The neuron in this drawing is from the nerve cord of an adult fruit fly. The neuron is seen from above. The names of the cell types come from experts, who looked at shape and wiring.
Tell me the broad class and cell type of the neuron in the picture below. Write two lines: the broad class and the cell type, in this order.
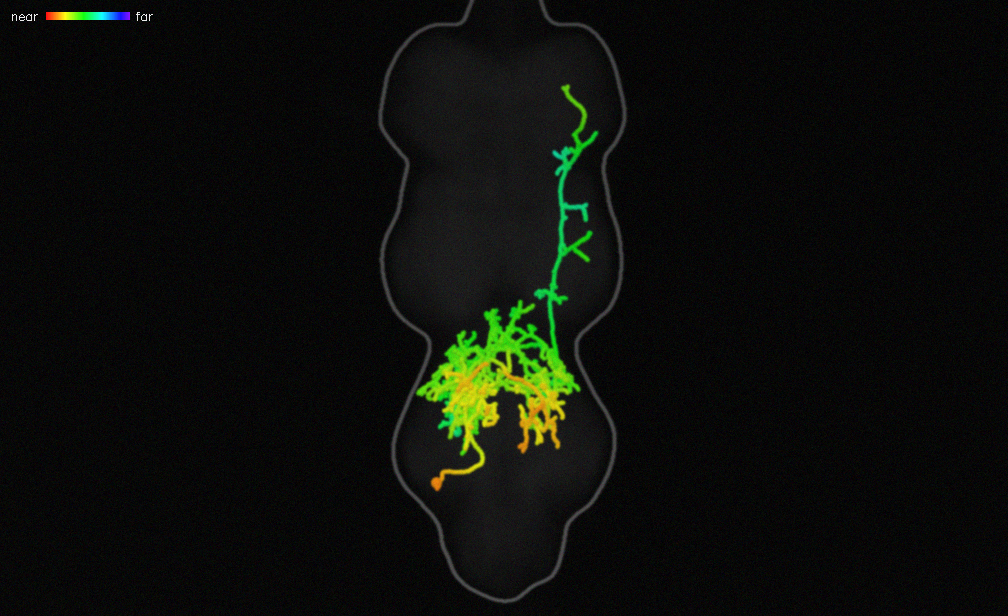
nerve-cord intrinsic neuron
INXXX031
